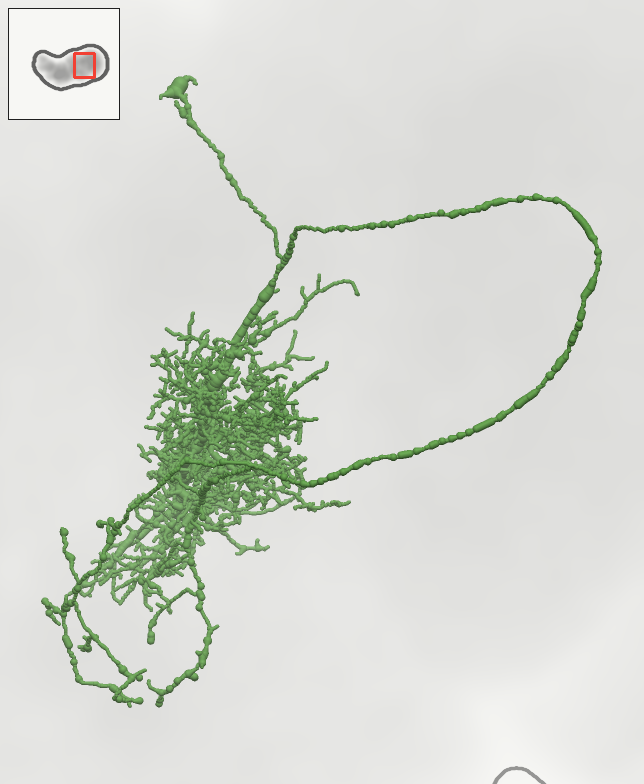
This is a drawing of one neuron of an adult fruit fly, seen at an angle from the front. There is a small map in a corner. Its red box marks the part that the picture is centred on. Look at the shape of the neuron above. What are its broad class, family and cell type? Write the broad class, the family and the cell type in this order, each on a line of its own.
central-brain intrinsic neuron
hemilineage DM6_central2
PS274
